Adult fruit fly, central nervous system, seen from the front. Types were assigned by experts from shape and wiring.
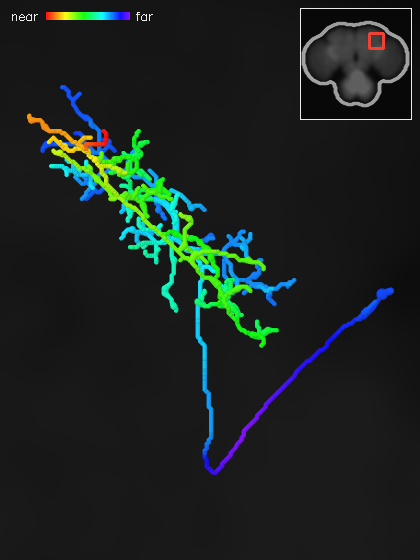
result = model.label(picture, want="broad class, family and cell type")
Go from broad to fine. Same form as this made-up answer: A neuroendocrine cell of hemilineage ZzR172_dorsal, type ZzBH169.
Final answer: A central-brain intrinsic neuron of hemilineage VPNp&v1_posterior, type LHPV2a1_a.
